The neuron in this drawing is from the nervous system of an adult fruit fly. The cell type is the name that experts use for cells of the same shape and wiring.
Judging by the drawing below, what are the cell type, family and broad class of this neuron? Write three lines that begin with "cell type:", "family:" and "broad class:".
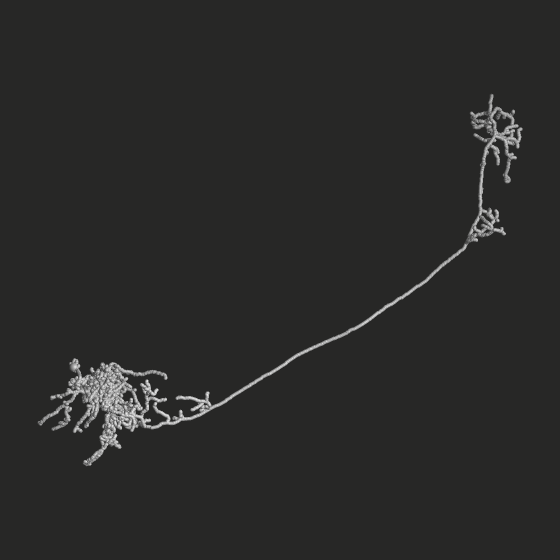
cell type: AN17B005
family: hemilineage 17B
broad class: ascending neuron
